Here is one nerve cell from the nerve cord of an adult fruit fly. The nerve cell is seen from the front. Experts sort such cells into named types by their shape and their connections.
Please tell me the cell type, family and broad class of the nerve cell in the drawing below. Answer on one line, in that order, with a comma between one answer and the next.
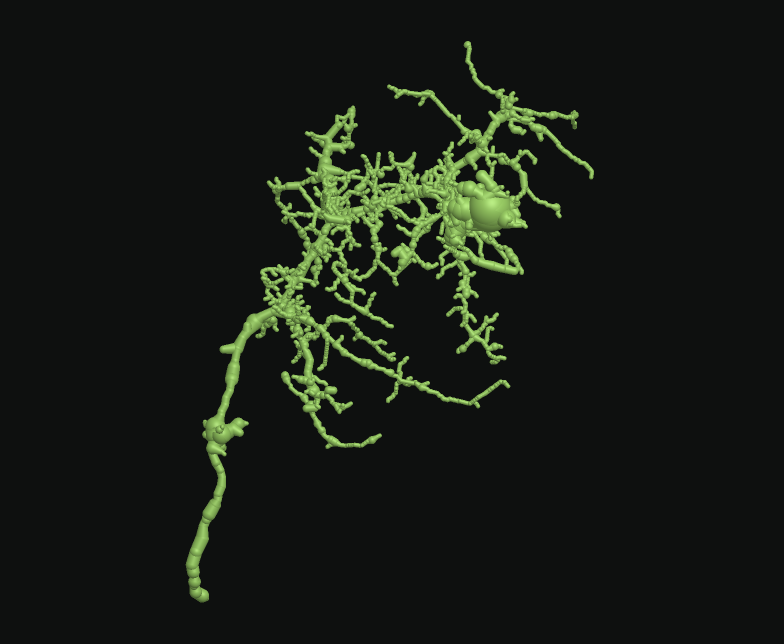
Tr extensor MN, hemilineage 19A, motor neuron of the nerve cord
